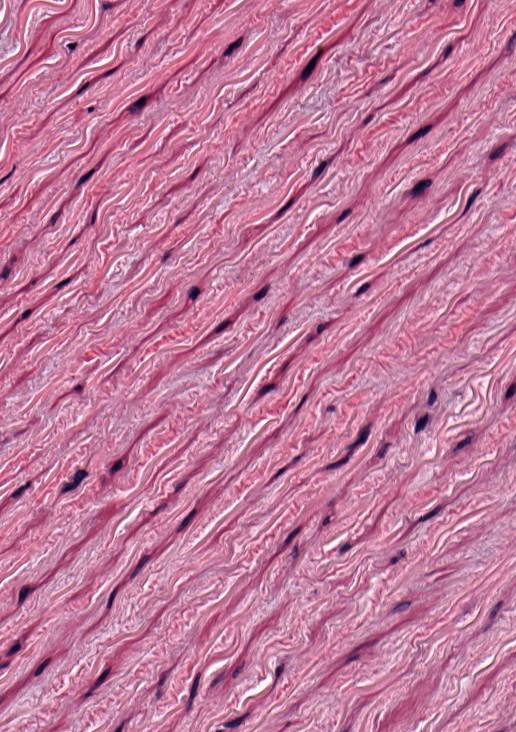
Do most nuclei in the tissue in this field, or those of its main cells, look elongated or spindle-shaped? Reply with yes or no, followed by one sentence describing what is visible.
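Yes. The nuclei are dark, slender and spindle-shaped, lying parallel to the fibres.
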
